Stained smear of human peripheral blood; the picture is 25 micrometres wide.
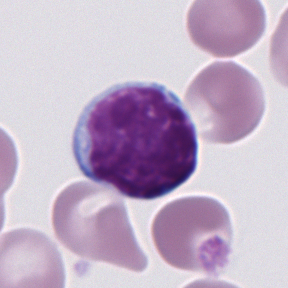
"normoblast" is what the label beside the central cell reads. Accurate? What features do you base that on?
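Start with the cytoplasm: it's pale blue.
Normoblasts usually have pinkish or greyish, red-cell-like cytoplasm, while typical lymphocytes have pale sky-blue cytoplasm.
So that goes with typical lymphocyte and against normoblast. The nucleus is round, about 10 micrometres across in a cell about 11 micrometres across, and fills about 80% of the area.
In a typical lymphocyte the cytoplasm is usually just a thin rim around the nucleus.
That fits the lymphocyte. The chromatin is dark purple and coarsely clumped.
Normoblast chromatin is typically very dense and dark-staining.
Dark staining alone doesn't rule out normoblast, then. Otherwise: smooth round outline without projections, no nucleoli, no granules, and a red cell touching the lower-left edge. So not a normoblast; it's a typical lymphocyte.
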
